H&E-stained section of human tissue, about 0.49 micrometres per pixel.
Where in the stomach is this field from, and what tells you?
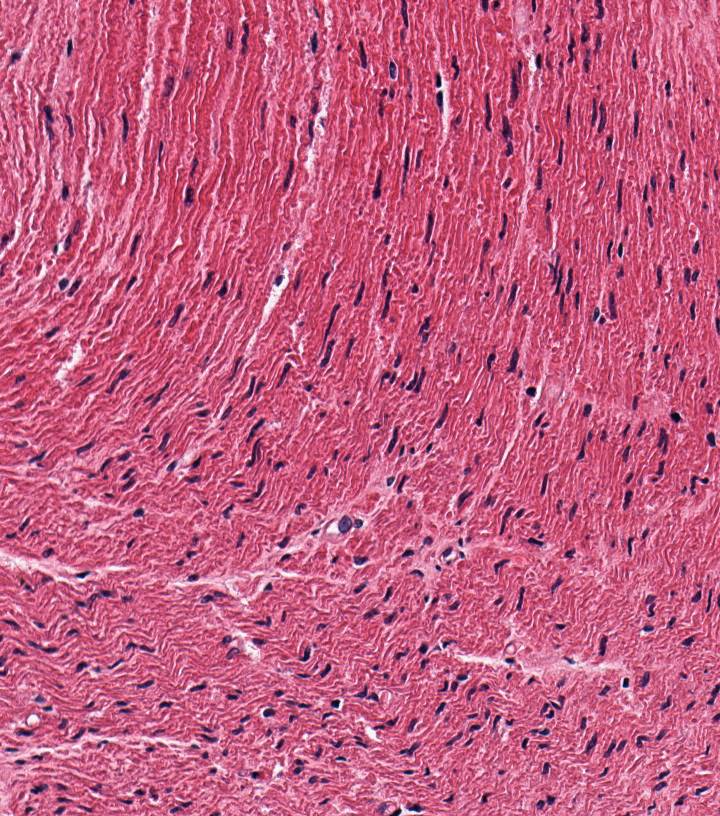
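You're looking at smooth muscle. Densely packed eosinophilic muscle fibres fill the whole field, and thin pale strands of connective tissue divide them into bundles, easiest to see across the lower half.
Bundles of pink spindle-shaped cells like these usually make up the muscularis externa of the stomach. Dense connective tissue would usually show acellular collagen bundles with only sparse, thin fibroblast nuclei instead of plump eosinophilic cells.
The fibres have a wavy, undulating outline along their length, and there's no epithelium, gland, lumen or fat cell anywhere.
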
